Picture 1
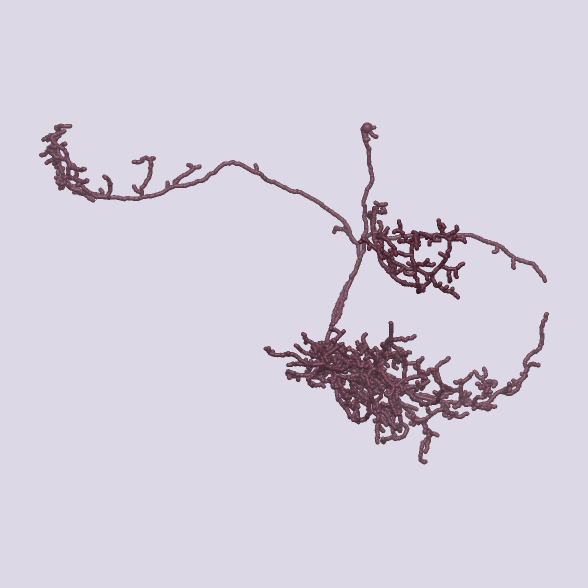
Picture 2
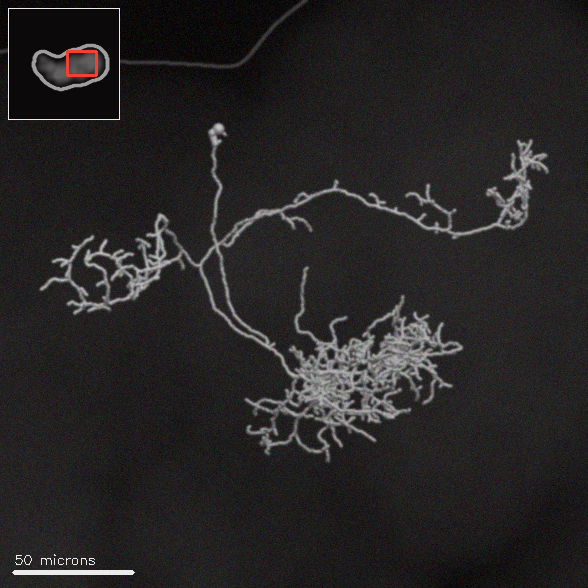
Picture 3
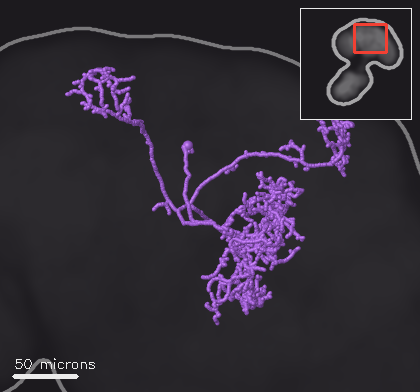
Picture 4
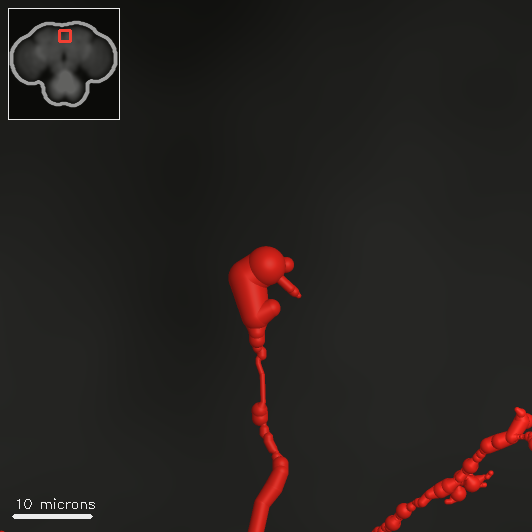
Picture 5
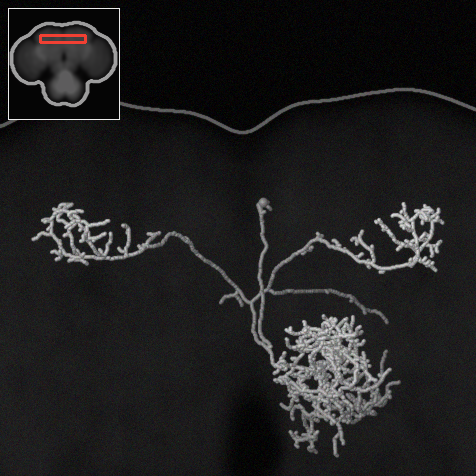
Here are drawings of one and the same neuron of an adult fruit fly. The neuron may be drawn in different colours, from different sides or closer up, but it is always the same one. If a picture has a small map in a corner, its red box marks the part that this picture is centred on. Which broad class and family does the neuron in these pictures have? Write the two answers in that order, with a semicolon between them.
central-brain intrinsic neuron; hemilineage DM1_antero_dorsal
